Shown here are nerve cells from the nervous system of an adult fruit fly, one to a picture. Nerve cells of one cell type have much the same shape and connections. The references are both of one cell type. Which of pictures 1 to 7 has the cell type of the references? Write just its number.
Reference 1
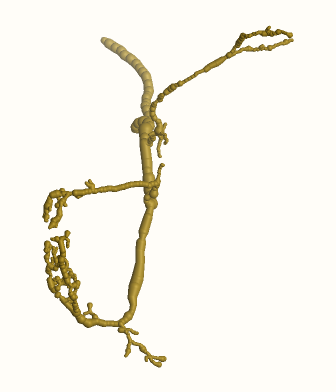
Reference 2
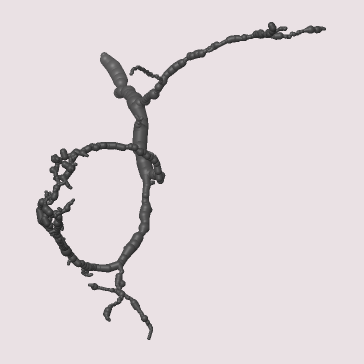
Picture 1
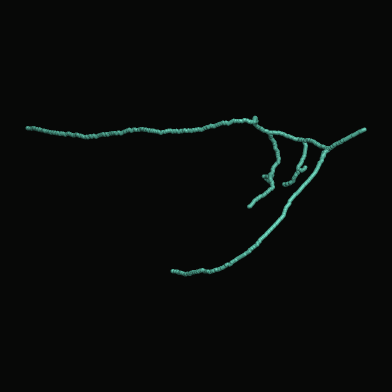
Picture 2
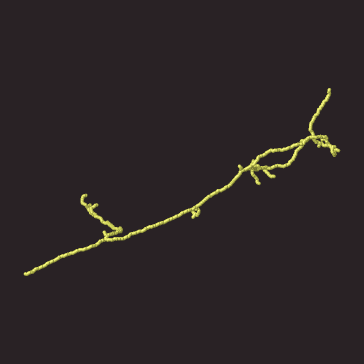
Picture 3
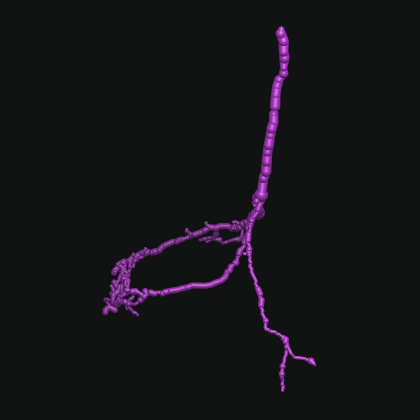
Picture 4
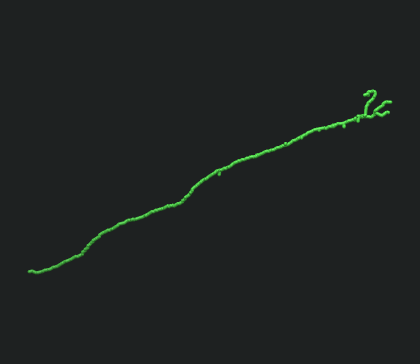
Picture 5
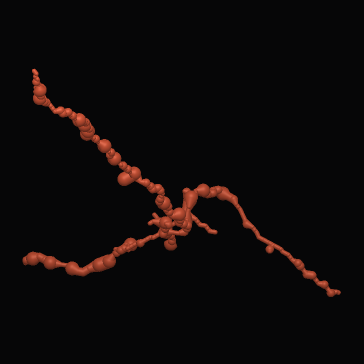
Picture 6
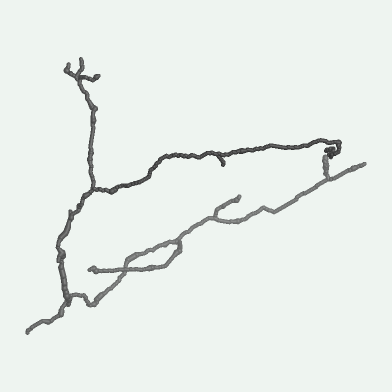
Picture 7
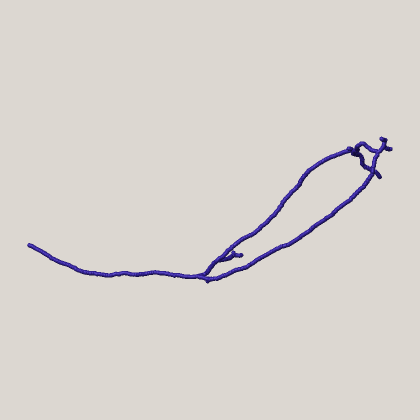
3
